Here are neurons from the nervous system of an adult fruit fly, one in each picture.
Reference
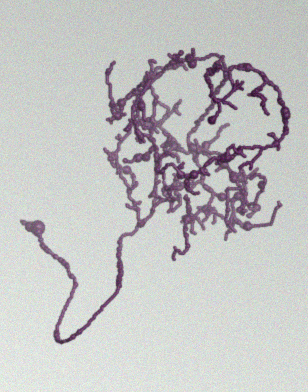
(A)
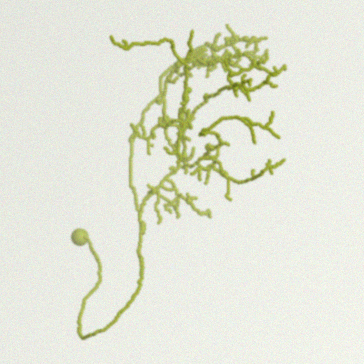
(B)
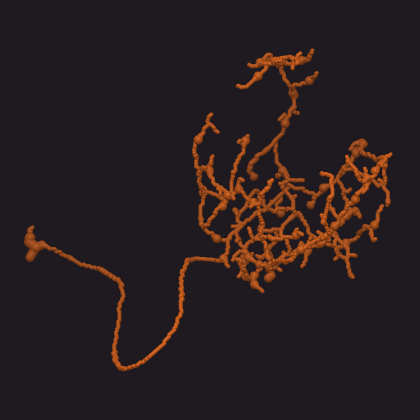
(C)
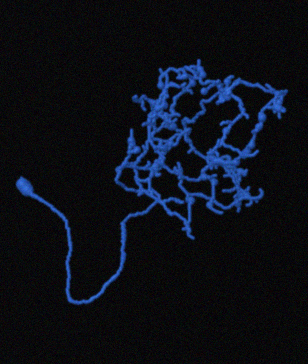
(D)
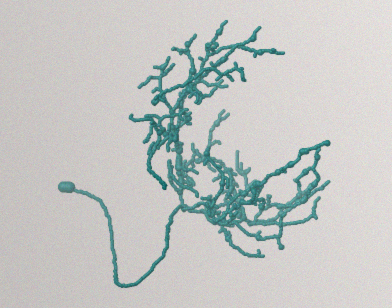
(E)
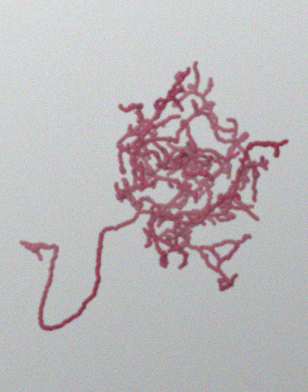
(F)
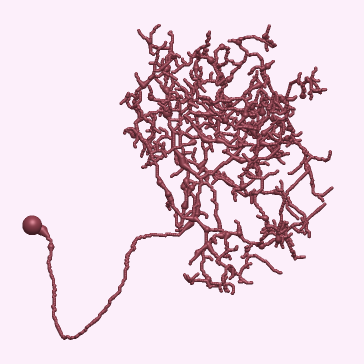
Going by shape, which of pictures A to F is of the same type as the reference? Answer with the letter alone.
C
